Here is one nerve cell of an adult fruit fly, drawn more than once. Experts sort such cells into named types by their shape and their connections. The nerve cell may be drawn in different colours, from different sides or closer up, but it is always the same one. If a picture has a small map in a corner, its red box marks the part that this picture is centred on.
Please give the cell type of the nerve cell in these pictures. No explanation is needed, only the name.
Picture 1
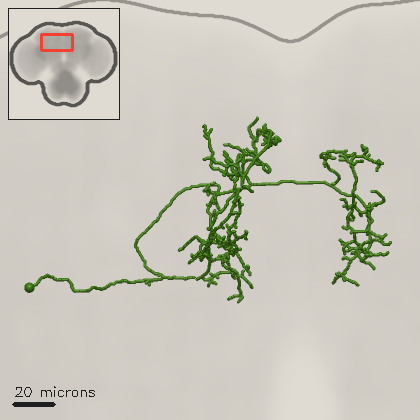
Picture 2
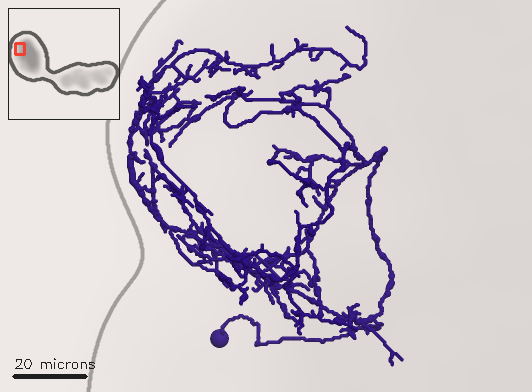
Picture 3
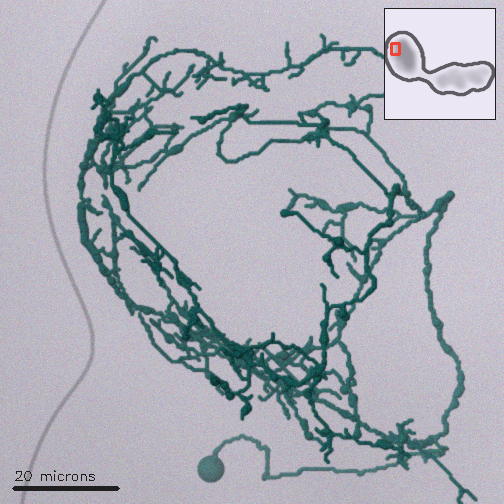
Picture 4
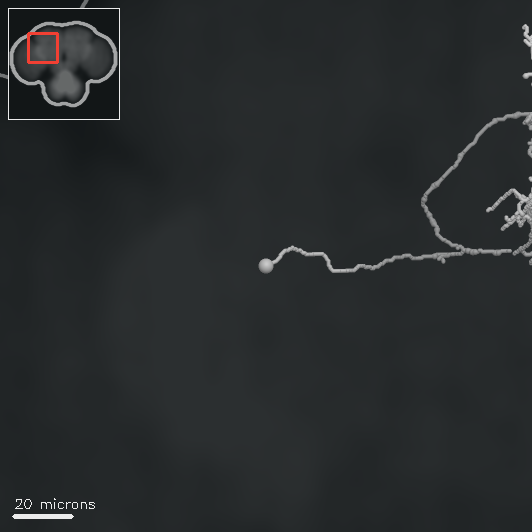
CRE059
